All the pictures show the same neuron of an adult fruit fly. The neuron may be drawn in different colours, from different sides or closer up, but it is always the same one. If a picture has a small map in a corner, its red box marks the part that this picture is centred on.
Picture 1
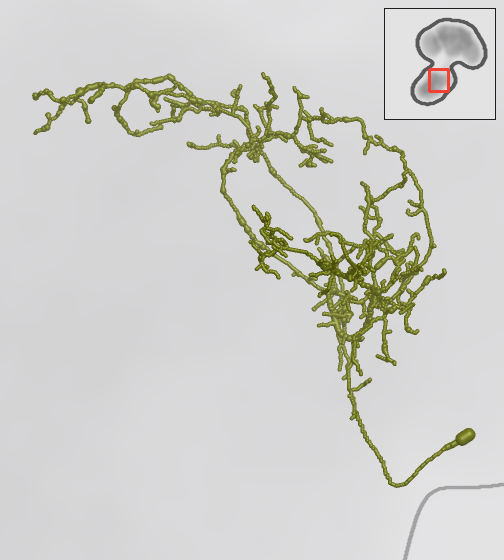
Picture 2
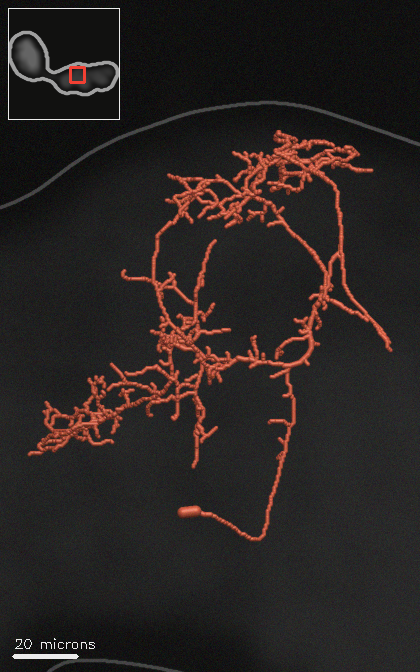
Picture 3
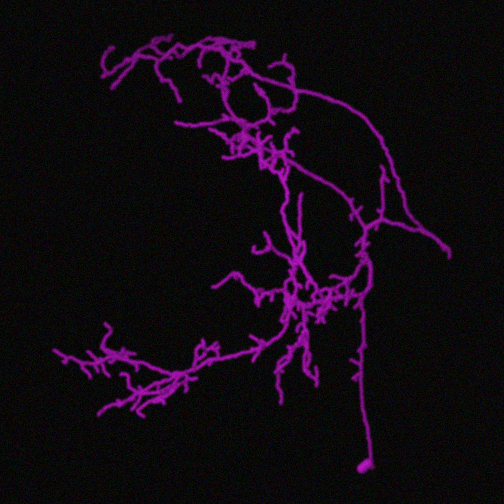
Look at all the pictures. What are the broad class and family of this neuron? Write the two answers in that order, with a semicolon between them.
nerve-cord intrinsic neuron; hemilineage 08A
